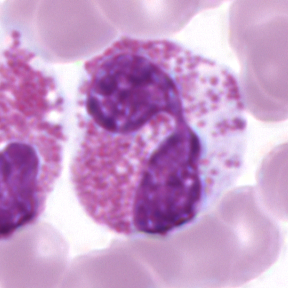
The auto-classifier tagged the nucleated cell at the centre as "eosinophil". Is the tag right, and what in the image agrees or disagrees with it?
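Count the nuclear lobes first: there are two, one in the upper left of the cell and the other in the lower right.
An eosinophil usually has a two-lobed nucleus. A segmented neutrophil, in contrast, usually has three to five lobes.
Two lobes therefore speak for eosinophil and against segmented neutrophil, and eosinophil is a good fit for this cell. The chromatin is dark purple and coarsely clumped.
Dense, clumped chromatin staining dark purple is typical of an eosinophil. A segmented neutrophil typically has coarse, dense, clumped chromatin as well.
On the chromatin, then, either name would do. No nucleoli show in either lobe. At the left edge of the picture, another cell filled with similar reddish granules is cut off.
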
